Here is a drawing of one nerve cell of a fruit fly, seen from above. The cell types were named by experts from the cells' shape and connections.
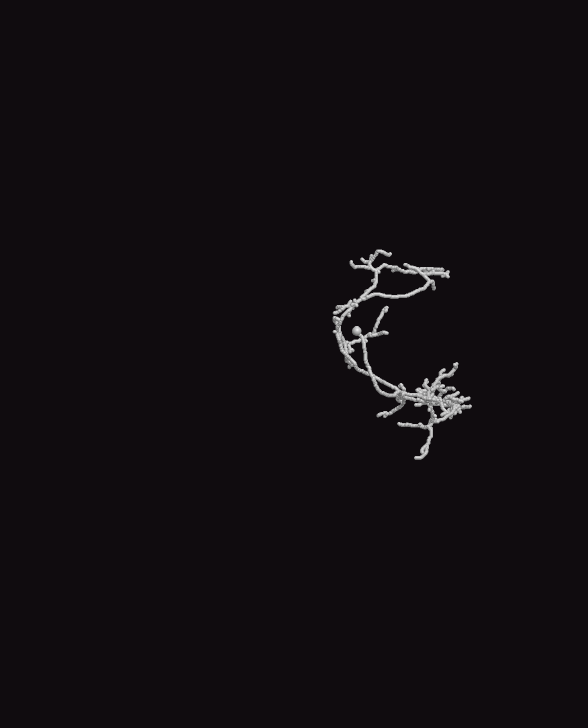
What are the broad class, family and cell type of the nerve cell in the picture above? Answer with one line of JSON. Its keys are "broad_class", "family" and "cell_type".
{"broad_class": "central-brain intrinsic neuron", "family": "hemilineage SMPpd1", "cell_type": "SMP358"}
